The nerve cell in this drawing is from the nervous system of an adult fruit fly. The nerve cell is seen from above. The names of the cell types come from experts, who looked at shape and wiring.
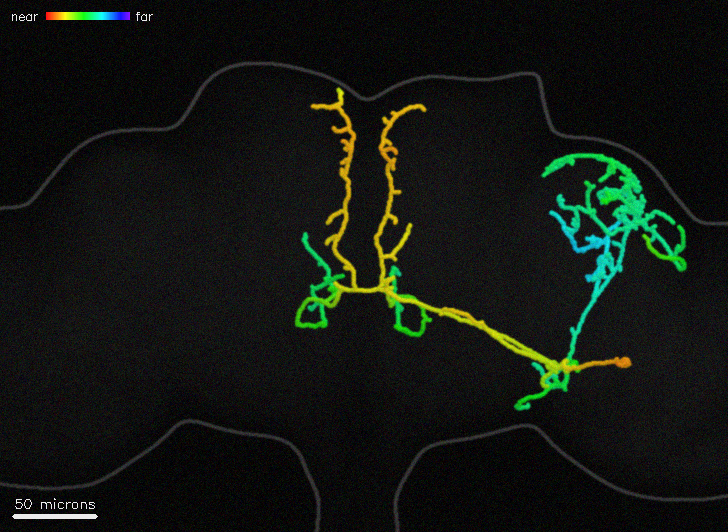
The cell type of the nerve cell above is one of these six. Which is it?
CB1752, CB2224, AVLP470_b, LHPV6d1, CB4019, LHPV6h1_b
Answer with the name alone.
AVLP470_b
